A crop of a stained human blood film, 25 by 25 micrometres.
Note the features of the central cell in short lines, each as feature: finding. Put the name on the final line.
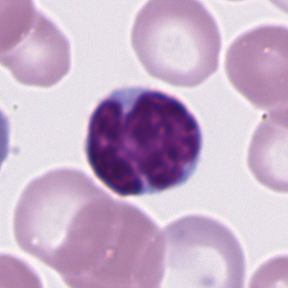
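Outline: round and smooth
Nucleus: deep notch cutting in from the upper edge
Chromatin: dark purple, coarsely clumped
Cytoplasm: no visible granules
Name: typical lymphocyte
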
